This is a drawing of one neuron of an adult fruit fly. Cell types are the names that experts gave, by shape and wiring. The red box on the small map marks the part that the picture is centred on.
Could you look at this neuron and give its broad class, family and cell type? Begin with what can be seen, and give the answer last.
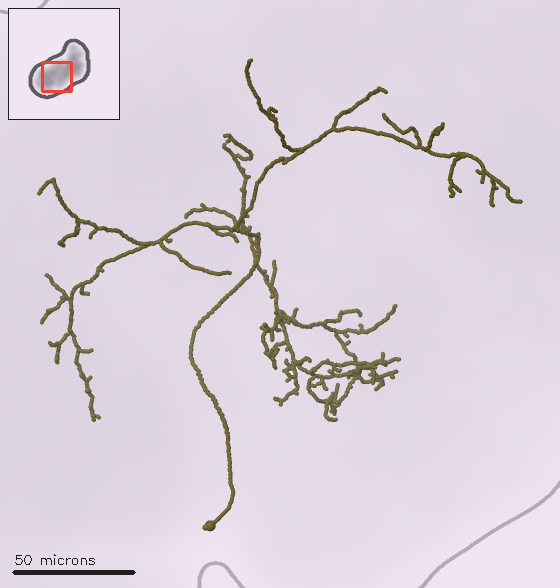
The cell body is at the bottom of the picture. From left to right in the picture it spans about 200 microns. The picture shows dozens of branch ends. It is a central-brain intrinsic neuron. The family is hemilineage PSa1. It is of cell type VES023.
